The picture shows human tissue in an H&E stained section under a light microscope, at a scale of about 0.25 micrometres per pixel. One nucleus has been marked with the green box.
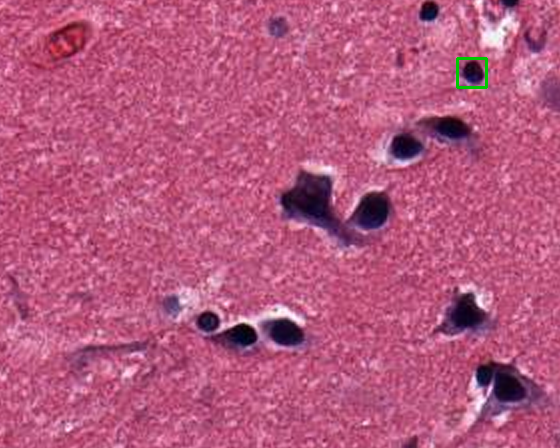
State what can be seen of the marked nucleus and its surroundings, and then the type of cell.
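The nucleus is small and round, clearly smaller than the larger, more elongated nuclei of the cells just below it. The nucleus is very dark and evenly stained, with no visible internal detail. The marked nucleus belongs to an oligodendrocyte.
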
